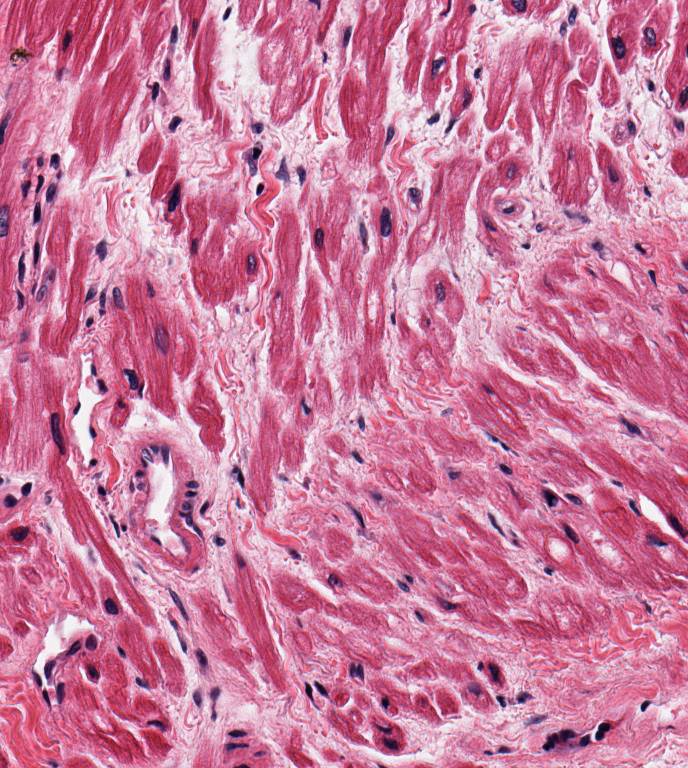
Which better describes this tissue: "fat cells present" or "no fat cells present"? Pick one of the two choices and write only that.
No fat cells present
